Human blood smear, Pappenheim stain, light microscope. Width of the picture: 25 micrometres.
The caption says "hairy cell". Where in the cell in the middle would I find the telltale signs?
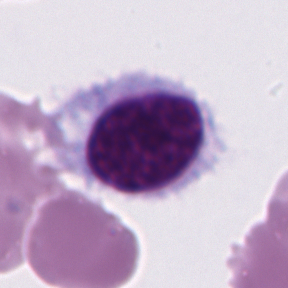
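Several features in the picture are in keeping with a hairy cell. Its border is irregular and ragged, with fine hair-like projections around it.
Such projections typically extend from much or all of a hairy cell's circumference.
The cytoplasm is pale blue-grey.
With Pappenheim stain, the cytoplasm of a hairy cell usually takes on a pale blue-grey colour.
The nucleus, about 11 by 9 micrometres, is oval in outline.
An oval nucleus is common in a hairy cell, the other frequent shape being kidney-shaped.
The nucleus also sits off-centre toward the right, and the cytoplasm forms a rim that is widest on the left side of the nucleus.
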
